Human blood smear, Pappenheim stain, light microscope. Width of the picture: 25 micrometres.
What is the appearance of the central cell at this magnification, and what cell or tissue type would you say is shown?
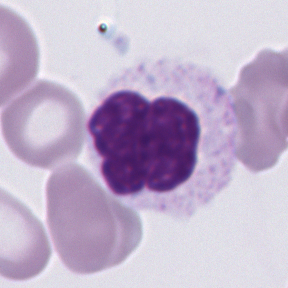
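In outline the cell is roughly round. Its nucleus sits toward the left, leaving a wider band of cytoplasm on the right. The chromatin is dense and dark purple, and the cytoplasm is pale lilac-pink. It is a segmented neutrophil.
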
